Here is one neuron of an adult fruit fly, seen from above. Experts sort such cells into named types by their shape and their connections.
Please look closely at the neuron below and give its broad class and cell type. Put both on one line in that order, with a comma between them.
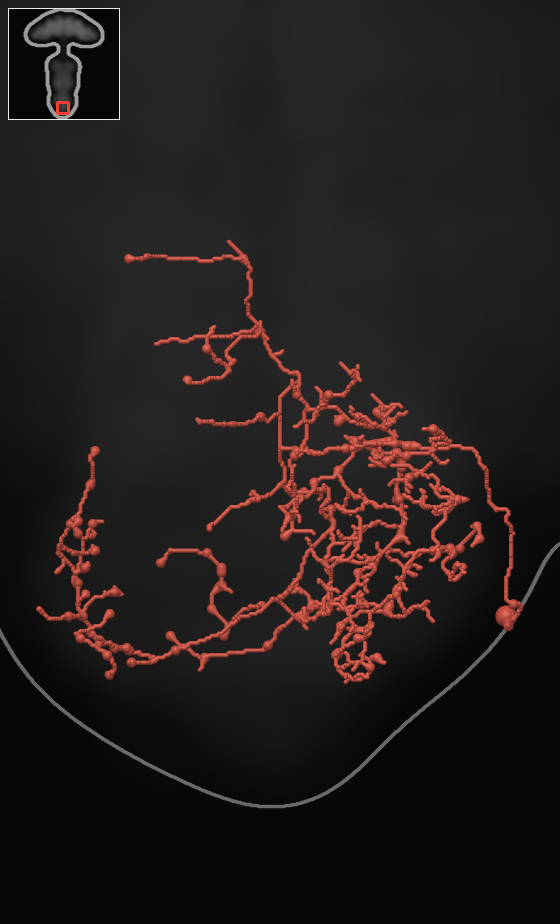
nerve-cord intrinsic neuron, INXXX370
